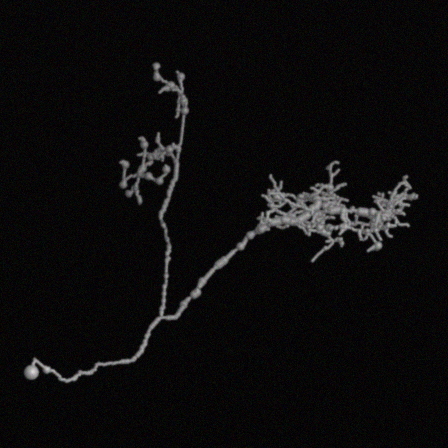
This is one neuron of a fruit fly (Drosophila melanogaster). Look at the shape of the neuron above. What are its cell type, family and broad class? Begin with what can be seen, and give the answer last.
The cell body can be seen at the lower left of the picture. The picture shows dozens of branch ends. It is of cell type LC15. Its family is LC. Its broad class is visual projection neuron.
